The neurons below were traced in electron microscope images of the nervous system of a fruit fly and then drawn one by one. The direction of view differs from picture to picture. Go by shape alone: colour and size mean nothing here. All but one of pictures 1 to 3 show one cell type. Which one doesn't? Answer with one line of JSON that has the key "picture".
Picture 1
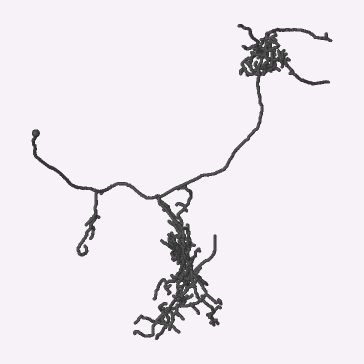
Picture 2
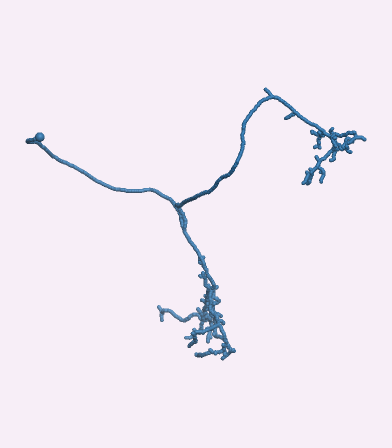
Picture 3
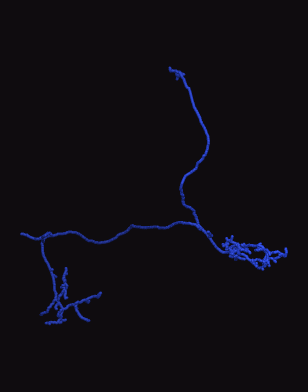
{"picture": 1}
